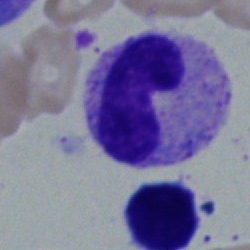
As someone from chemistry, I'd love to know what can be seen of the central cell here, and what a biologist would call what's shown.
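Look at the nucleus: it curves like a thick C, with the hollow opening to the right. Its chromatin is dark purple and dense. There's plenty of pale lilac cytoplasm, and fine purple granules are scattered through it. It's a band neutrophil.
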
